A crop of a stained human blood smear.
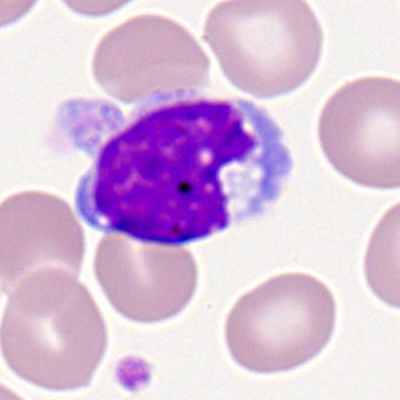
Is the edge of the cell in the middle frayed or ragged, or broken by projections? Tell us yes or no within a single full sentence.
Yes, the cell's outline is ragged or frayed, or carries projections, blebs or tags.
